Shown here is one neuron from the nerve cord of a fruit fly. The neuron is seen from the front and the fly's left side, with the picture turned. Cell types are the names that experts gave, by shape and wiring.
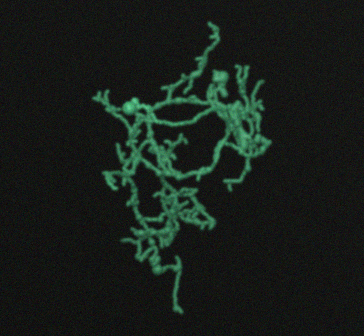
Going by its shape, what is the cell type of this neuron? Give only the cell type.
IN09A033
